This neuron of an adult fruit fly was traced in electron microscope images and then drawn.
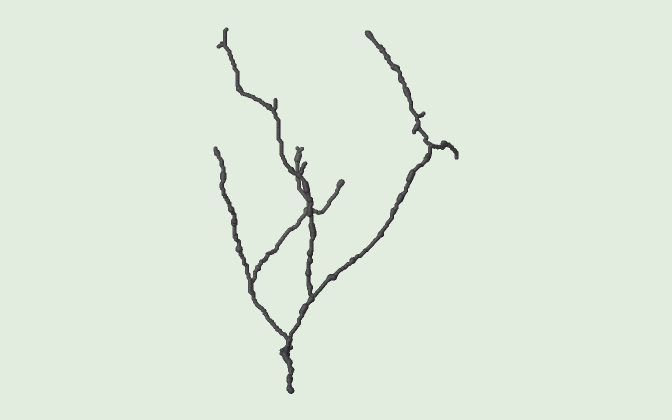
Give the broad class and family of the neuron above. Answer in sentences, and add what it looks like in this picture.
This is a sensory neuron entering the nerve cord. Its family is called class mechanosensory proprioceptive. No cell body is drawn. In this view it is taller than it is wide.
